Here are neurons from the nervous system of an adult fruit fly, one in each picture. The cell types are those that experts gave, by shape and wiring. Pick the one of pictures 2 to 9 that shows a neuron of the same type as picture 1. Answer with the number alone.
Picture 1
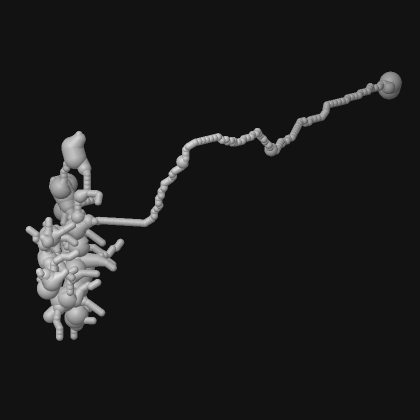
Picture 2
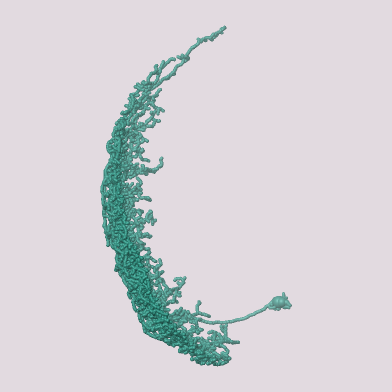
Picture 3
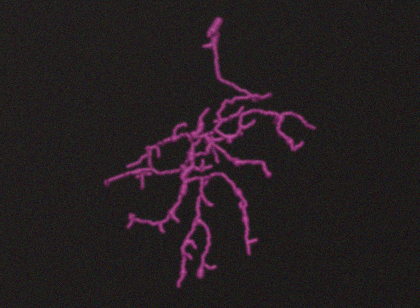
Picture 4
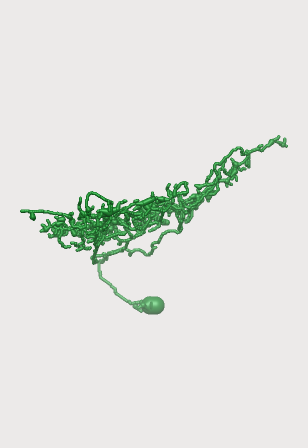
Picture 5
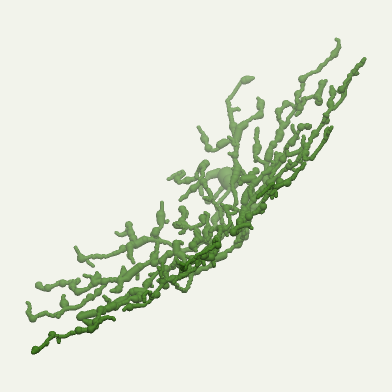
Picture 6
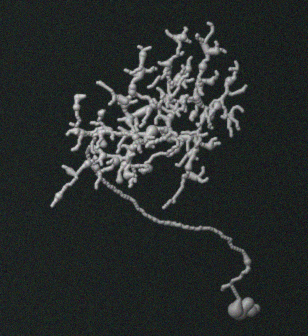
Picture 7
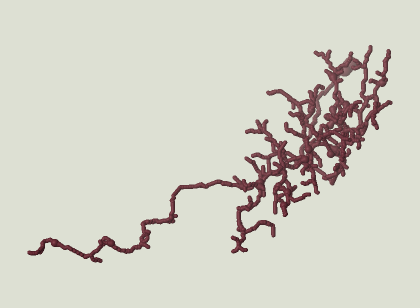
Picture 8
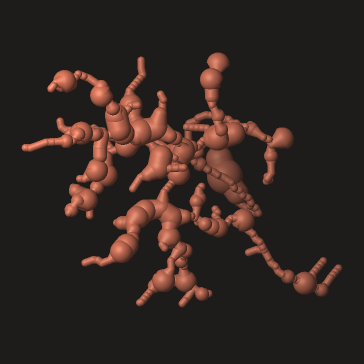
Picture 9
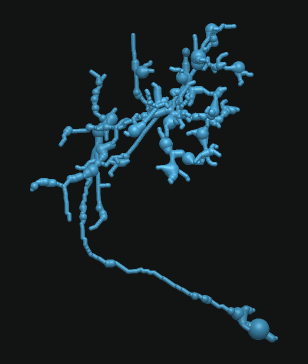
8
